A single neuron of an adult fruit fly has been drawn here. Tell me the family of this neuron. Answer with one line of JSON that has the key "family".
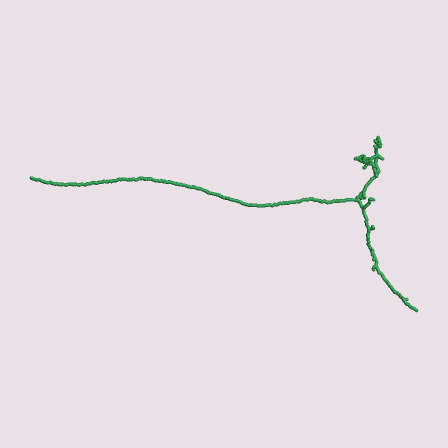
{"family": "class mechanosensory tactile"}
